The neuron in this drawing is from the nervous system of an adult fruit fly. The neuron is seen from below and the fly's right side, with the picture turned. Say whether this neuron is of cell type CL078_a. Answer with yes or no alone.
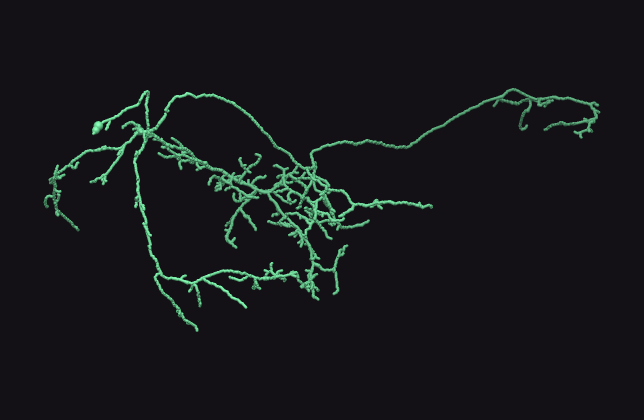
no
